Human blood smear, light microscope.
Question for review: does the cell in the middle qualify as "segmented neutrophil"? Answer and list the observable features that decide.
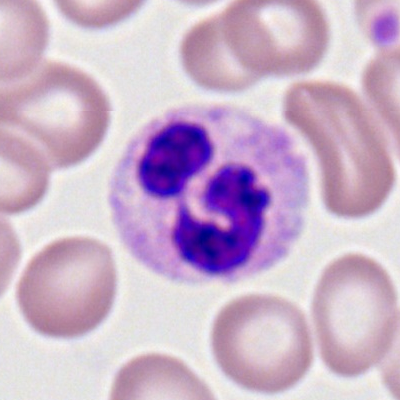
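First thing I'd check is the nucleus, and it's divided into more than one lobe.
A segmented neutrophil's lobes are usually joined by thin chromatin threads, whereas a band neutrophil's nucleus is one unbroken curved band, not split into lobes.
So the lobes count for segmented neutrophil and against band neutrophil. The outline is round and smooth, and the chromatin is dark purple and coarsely clumped.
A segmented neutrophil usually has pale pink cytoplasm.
The cytoplasm here is plentiful and pale pinkish-lilac, which sits well with segmented neutrophil. It holds fine, faint lilac granules, and there are no vacuoles. So yes, segmented neutrophil fits.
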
